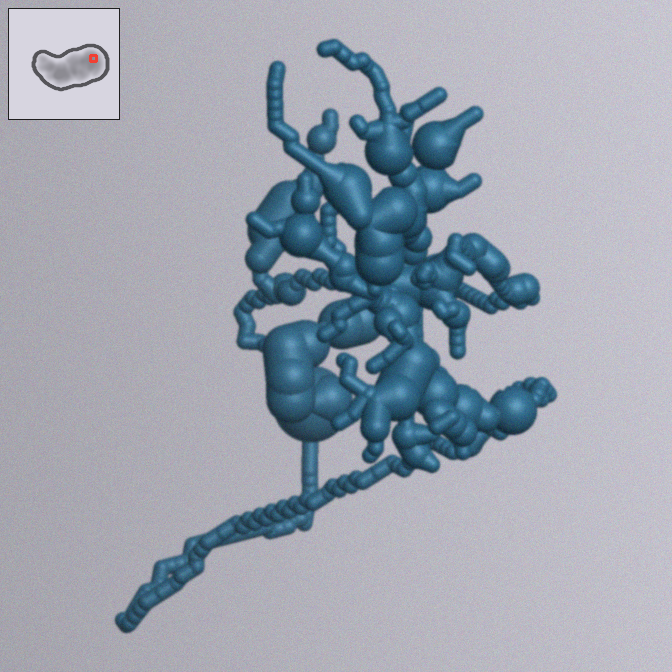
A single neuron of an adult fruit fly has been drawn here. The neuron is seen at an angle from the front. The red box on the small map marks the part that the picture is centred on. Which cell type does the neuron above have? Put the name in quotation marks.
"T5d"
